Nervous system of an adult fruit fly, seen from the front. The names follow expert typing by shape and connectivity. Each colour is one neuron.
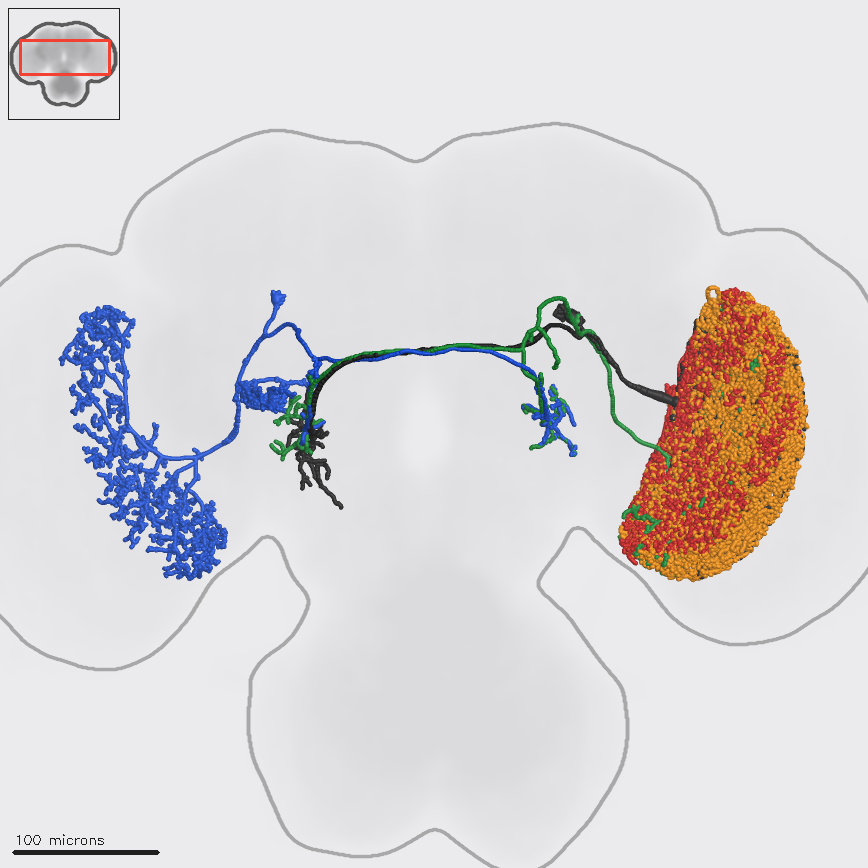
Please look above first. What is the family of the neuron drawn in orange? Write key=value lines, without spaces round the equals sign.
family=LPi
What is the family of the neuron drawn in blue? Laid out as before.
family=Nod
